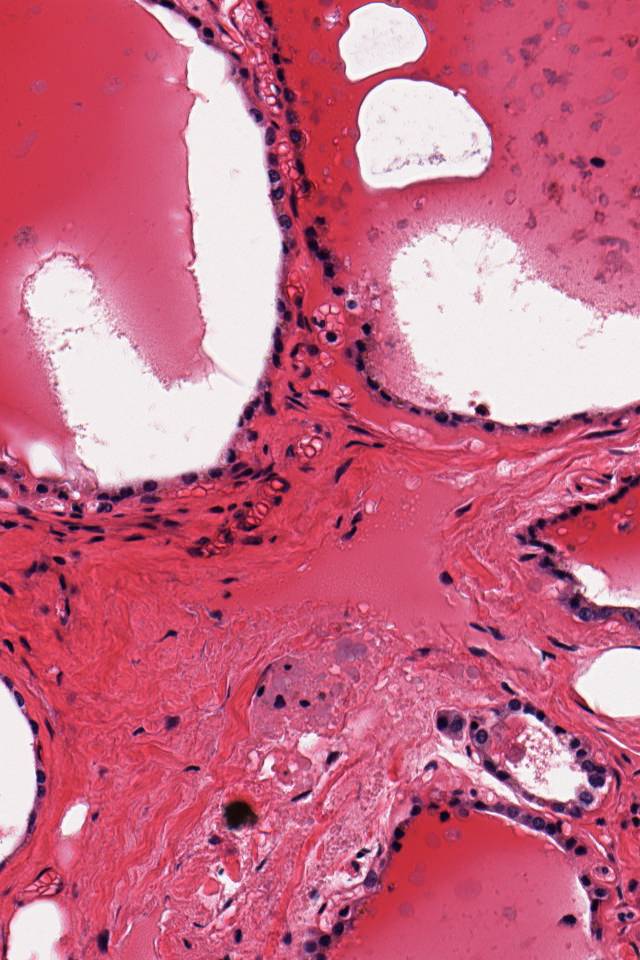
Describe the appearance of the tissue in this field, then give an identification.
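Large rounded spaces filled with homogeneous pink material, separated by fibrous stroma, fill most of the field. The material has irregular white gaps where it pulled apart. Flattened to low cuboidal cells with small dark nuclei line each space in a single layer. The tissue is thyroid.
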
